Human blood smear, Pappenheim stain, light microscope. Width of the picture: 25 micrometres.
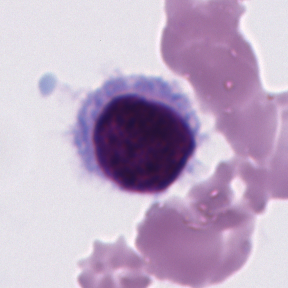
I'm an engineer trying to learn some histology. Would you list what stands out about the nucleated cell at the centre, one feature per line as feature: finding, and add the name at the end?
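Border: ragged, fine hair-like projections all the way round
Blob: small, round, pale blue, off the upper left edge, held by a thin strand
Cytoplasm: pale blue
Rim: wider on the left of the nucleus than on the right
Name: hairy cell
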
